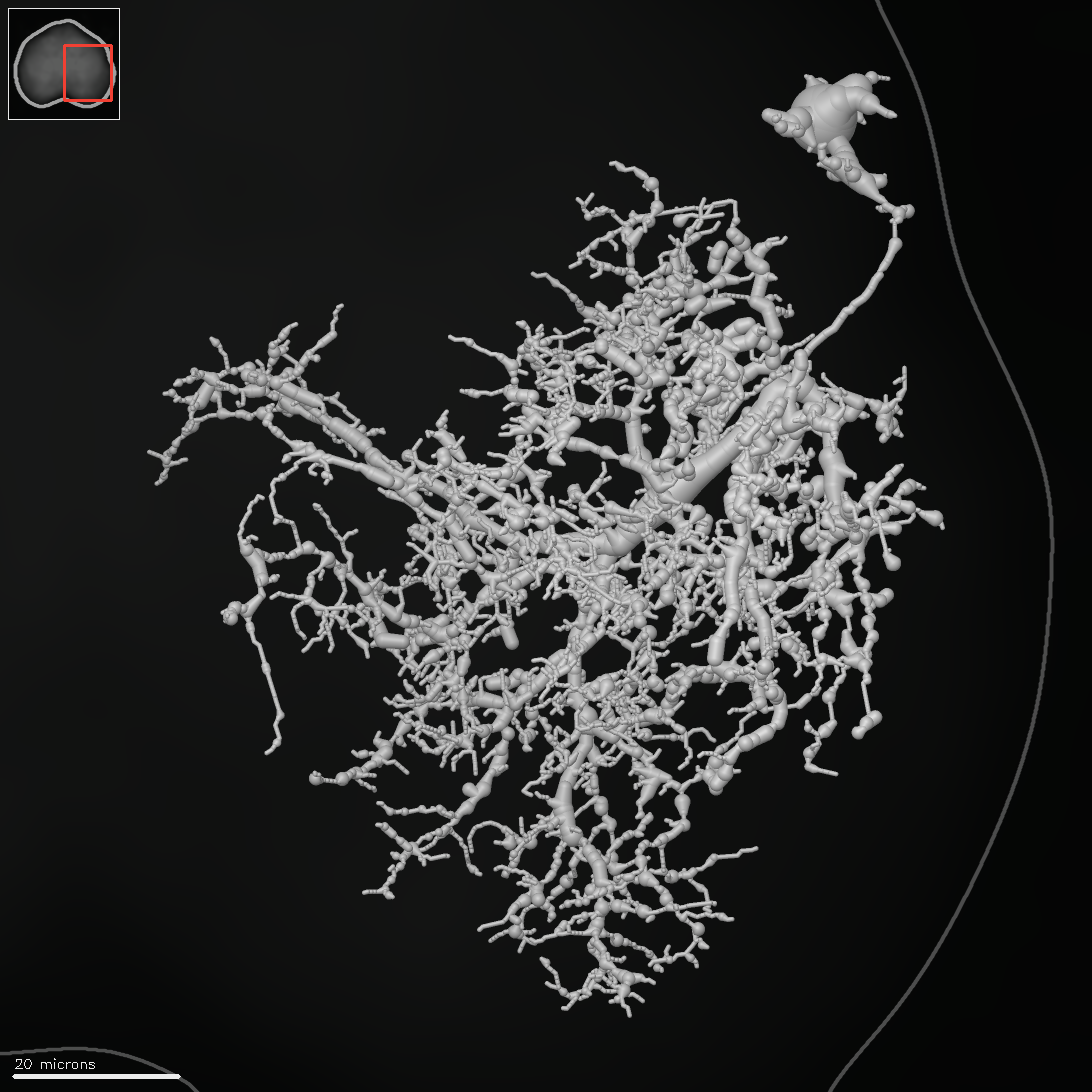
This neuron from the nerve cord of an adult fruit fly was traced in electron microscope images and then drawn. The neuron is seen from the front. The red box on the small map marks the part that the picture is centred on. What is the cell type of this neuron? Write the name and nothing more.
IN19A004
